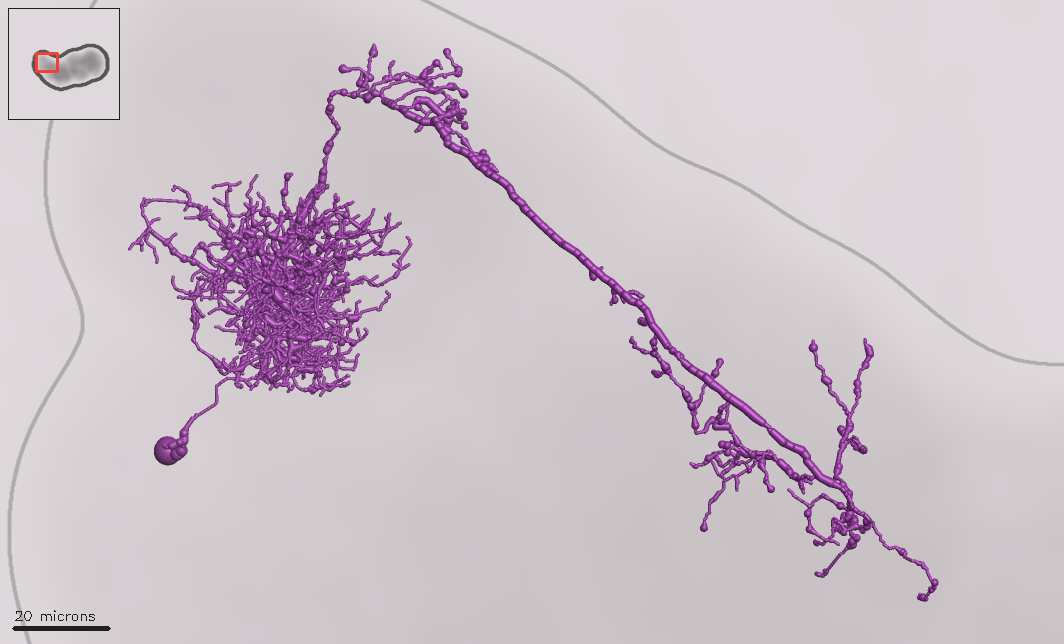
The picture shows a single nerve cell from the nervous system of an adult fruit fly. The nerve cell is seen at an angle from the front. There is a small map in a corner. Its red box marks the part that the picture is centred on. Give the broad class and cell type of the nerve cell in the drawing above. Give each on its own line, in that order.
nerve-cord intrinsic neuron
INXXX058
